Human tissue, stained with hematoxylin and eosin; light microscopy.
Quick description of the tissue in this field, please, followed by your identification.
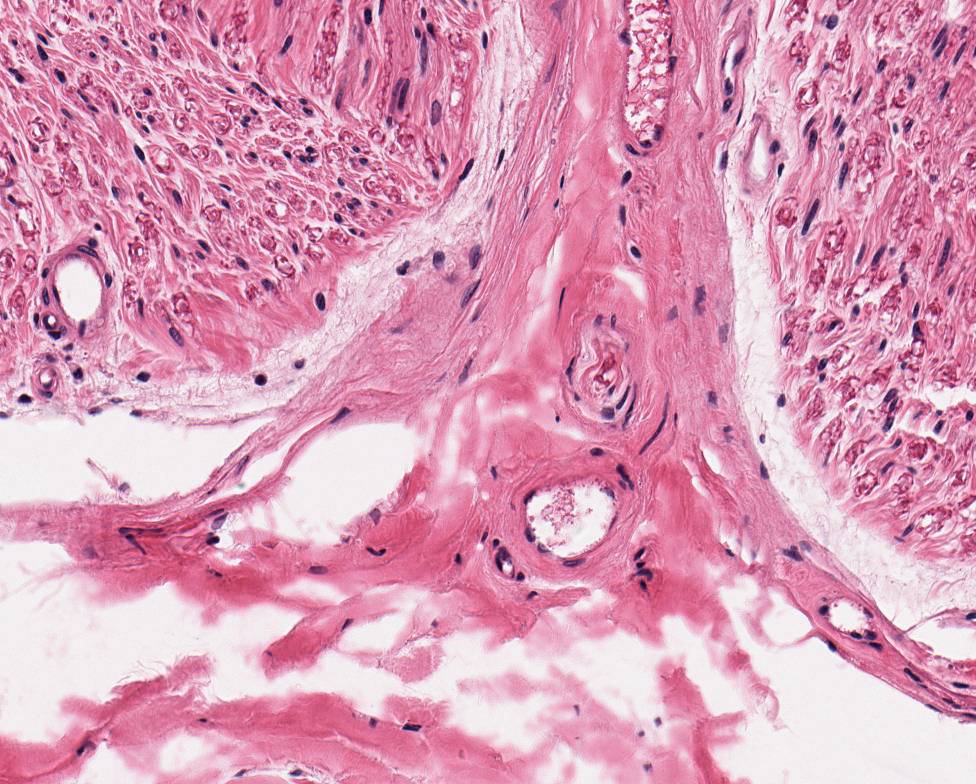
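Notice the two large bundles of fibres, upper left and right, parted by a central wedge of dense pink connective tissue. In both, most fibres are cut across as small round profiles, each a central pink dot in a pale ring. Nuclei scattered between fibres are dark, mostly elongated. Lower down lie loose, torn pink collagen strands with wide white spaces between. This is the tibial nerve.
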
